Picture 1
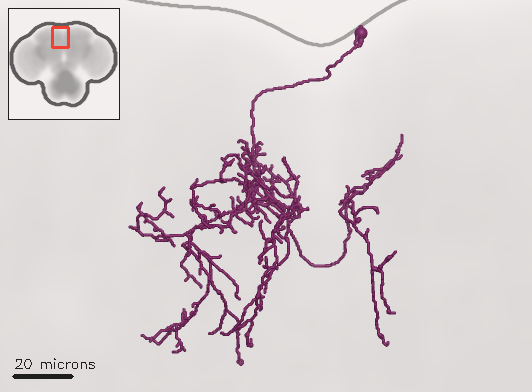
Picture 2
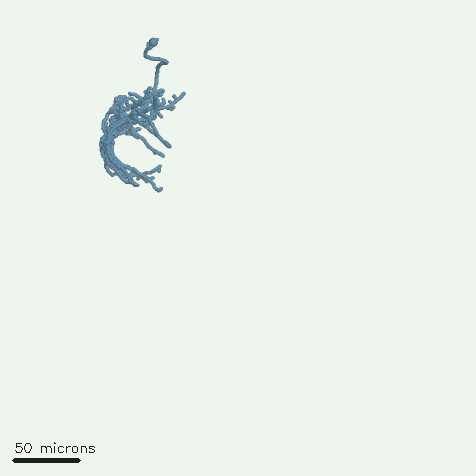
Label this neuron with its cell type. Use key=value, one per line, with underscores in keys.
cell_type=SMP138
